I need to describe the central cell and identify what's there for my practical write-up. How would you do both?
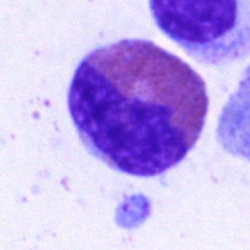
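First, the outline is roughly round with a smooth edge. Second, the nucleus lies off-centre, toward the lower left of the cell. Third, its border facing the cytoplasm runs fairly straight across the cell. Fourth, a paler area lies in the cytoplasm beside the nucleus. Last, the name: this is an eosinophil.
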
